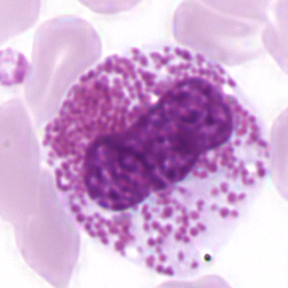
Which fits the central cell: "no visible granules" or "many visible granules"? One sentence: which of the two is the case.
Many visible granules are held in the cell's cytoplasm.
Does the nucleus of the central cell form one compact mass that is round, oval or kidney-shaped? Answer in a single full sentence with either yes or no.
No, the nucleus of this cell is divided into two or more lobes.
